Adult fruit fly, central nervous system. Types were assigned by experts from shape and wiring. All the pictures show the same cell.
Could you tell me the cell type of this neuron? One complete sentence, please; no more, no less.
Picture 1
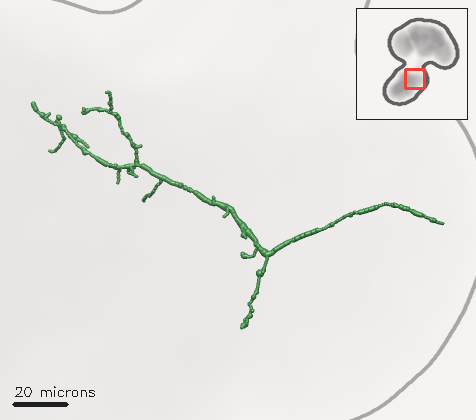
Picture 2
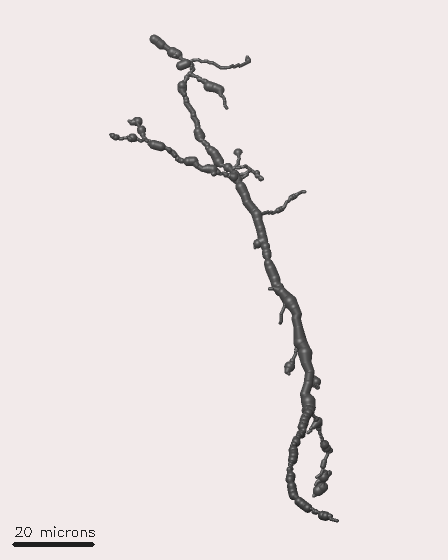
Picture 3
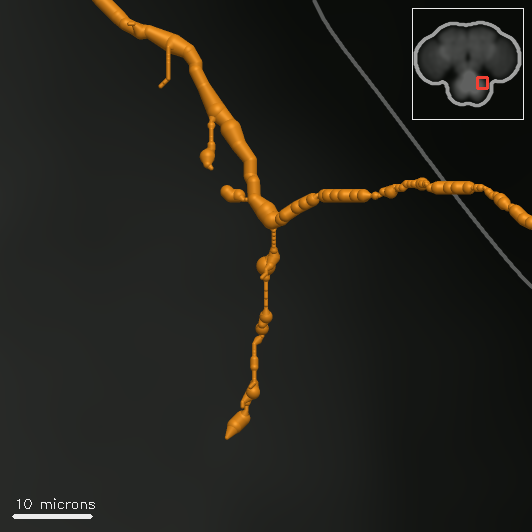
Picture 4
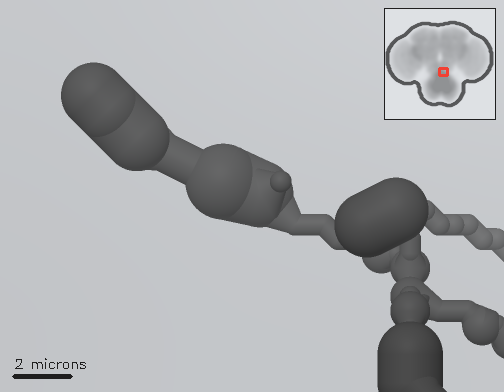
The neuron is categorized under cell type SNpp16.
